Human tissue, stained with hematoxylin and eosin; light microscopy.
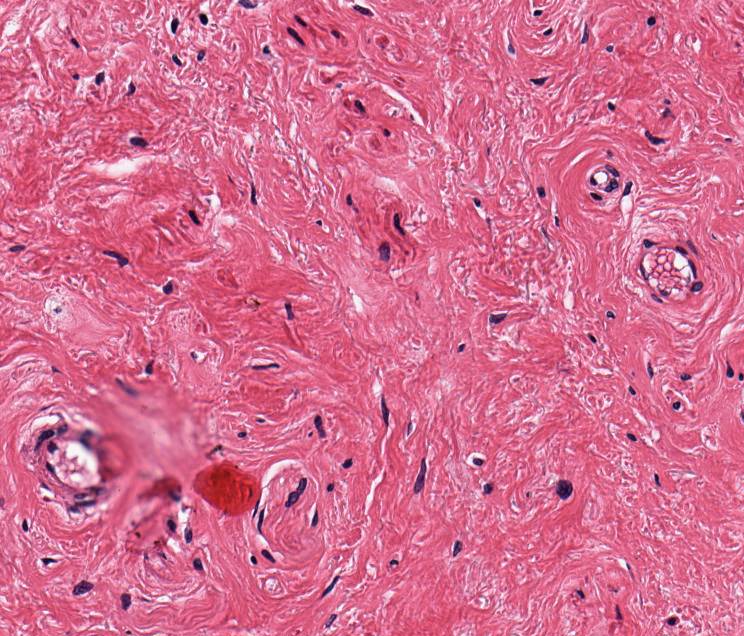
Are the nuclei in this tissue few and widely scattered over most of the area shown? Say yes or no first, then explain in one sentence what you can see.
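Yes. Cells are sparse, with small dark elongated spindle-shaped nuclei scattered singly through the collagen.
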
